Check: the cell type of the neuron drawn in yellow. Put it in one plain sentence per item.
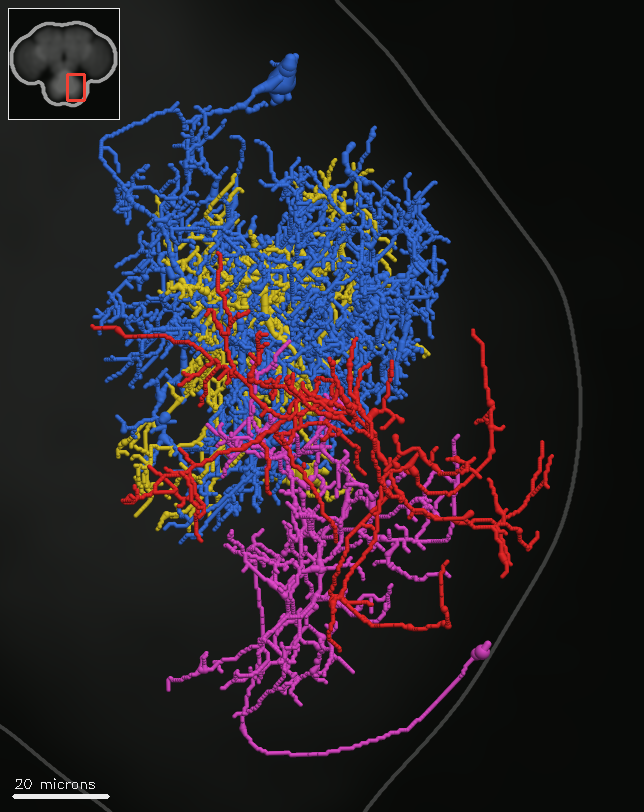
The cell type is IN16B041.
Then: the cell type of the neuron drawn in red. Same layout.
The cell type is IN20A.22A055.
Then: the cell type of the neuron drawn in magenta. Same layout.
The cell type is IN20A.22A041.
